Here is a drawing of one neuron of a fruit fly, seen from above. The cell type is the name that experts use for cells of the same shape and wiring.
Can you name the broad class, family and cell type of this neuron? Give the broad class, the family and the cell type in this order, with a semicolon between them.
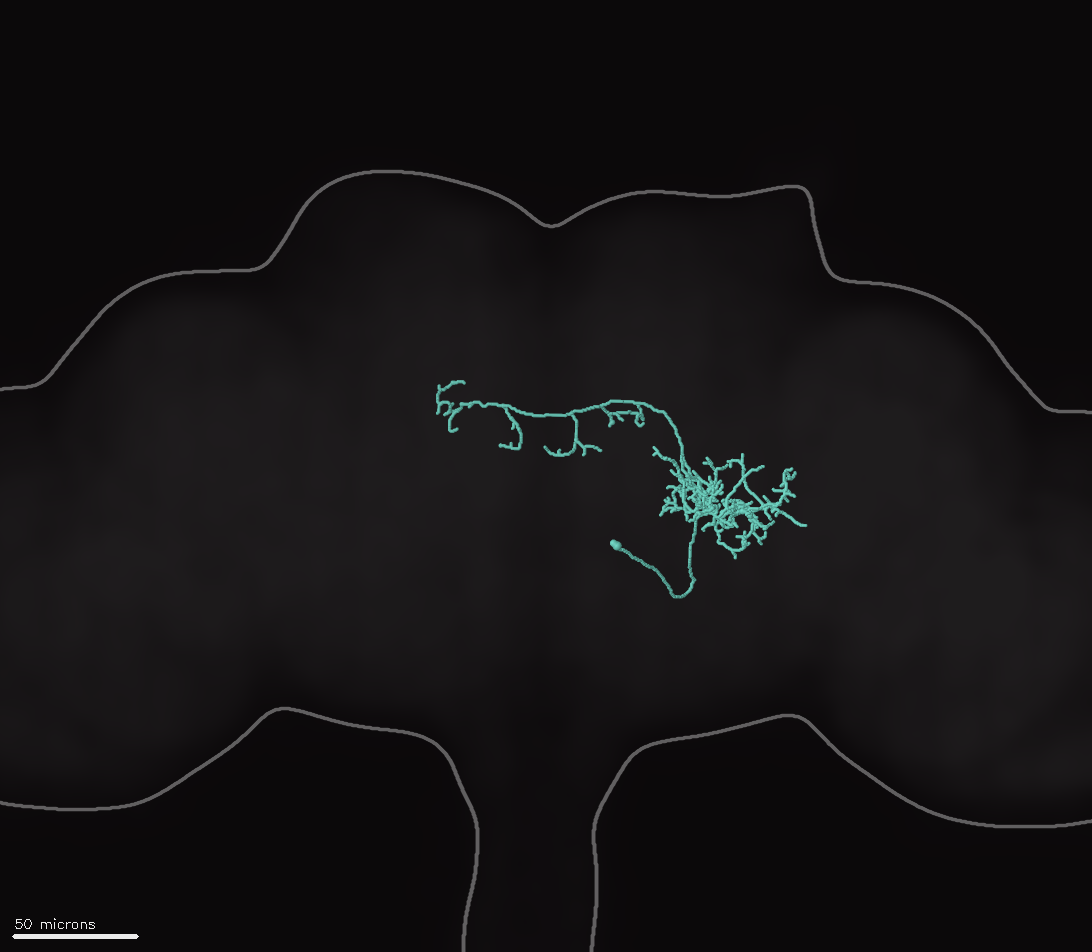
central-brain intrinsic neuron; hemilineage SIPp1; FB8F_b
